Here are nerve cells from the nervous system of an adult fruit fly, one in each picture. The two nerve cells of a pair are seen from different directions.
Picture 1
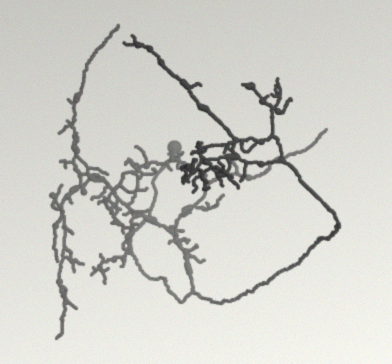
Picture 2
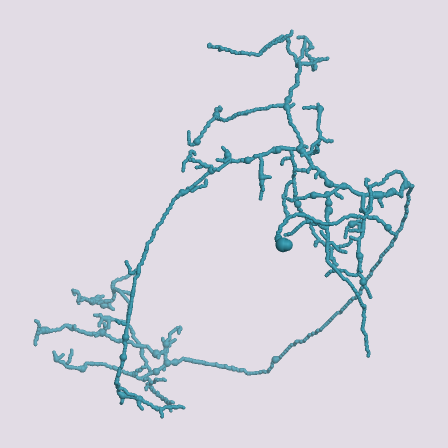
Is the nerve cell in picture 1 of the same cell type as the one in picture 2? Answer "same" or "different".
same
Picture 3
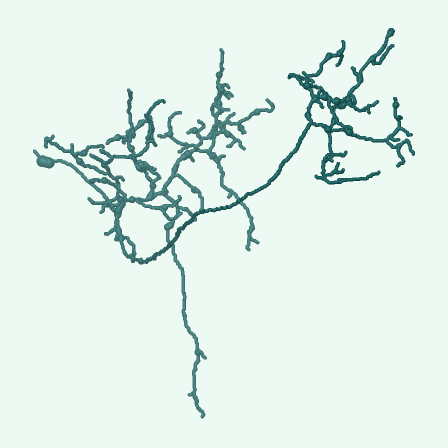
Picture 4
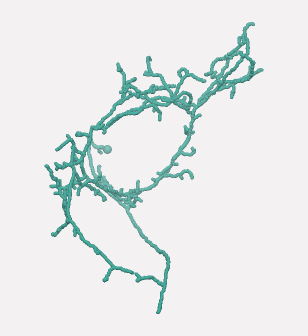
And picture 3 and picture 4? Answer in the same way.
different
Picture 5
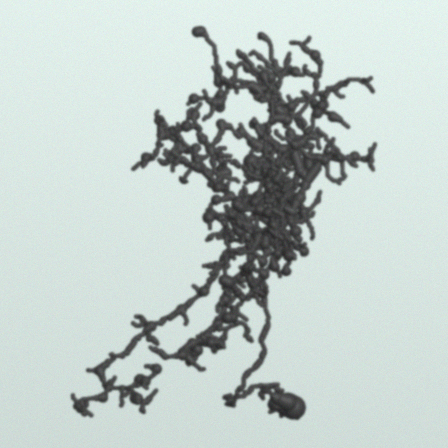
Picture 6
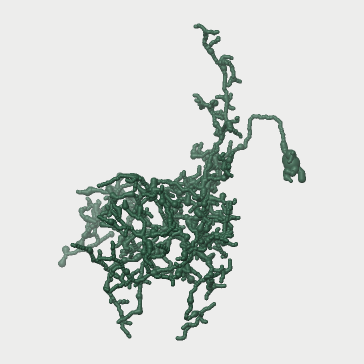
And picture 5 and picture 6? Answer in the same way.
same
